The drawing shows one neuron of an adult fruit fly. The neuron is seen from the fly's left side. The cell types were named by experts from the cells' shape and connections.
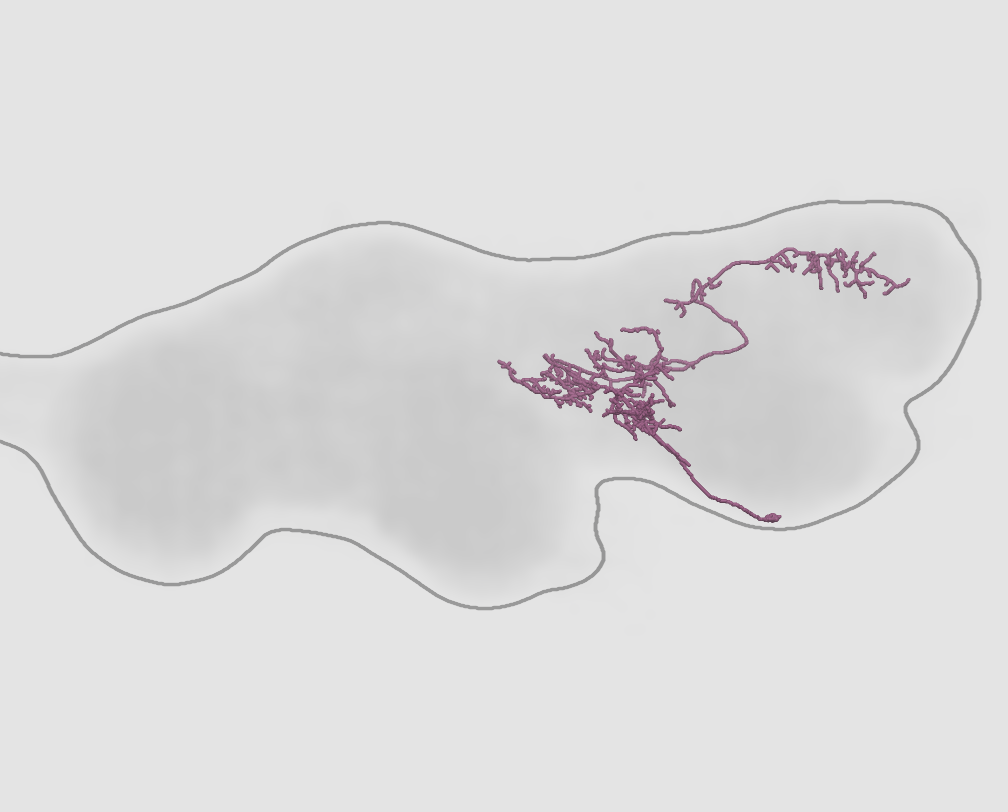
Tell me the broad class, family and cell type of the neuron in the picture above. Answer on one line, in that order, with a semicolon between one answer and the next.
nerve-cord intrinsic neuron; hemilineage 07B; IN07B023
